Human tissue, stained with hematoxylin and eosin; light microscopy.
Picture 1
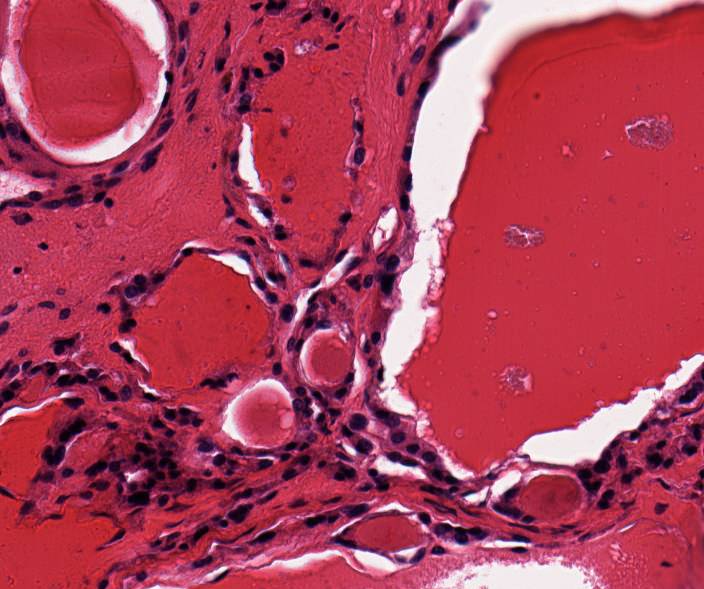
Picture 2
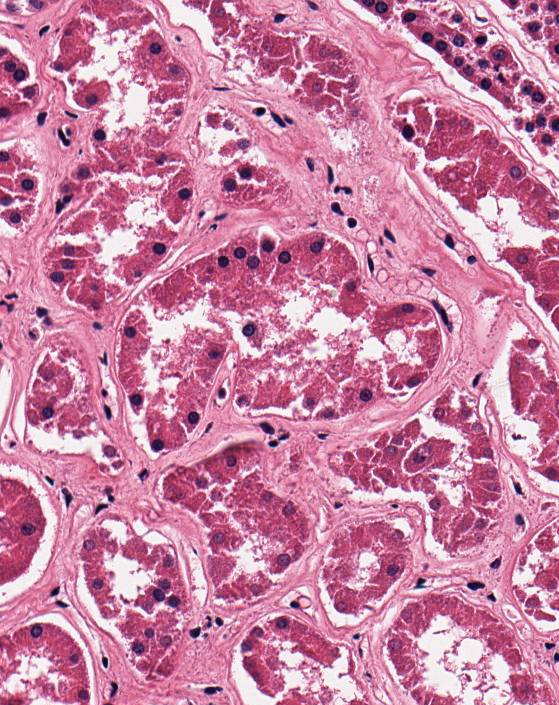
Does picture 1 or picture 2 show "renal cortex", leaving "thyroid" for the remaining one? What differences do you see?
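Here thyroid occupies picture 1, renal cortex picture 2. The thyroid is made of closed follicles of very unequal size, the largest filling most of the right half and small round ones lying in the centre and lower centre. Homogeneous, deep pink-red colloid fills them, and a single layer of flattened cells with elongated nuclei lines them. The renal cortex is filled with closely packed rounded and oval tubular units lined by cells with abundant granular eosinophilic cytoplasm. Narrow bands of pink fibrous stroma with scattered flattened spindle-shaped nuclei separate the units.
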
